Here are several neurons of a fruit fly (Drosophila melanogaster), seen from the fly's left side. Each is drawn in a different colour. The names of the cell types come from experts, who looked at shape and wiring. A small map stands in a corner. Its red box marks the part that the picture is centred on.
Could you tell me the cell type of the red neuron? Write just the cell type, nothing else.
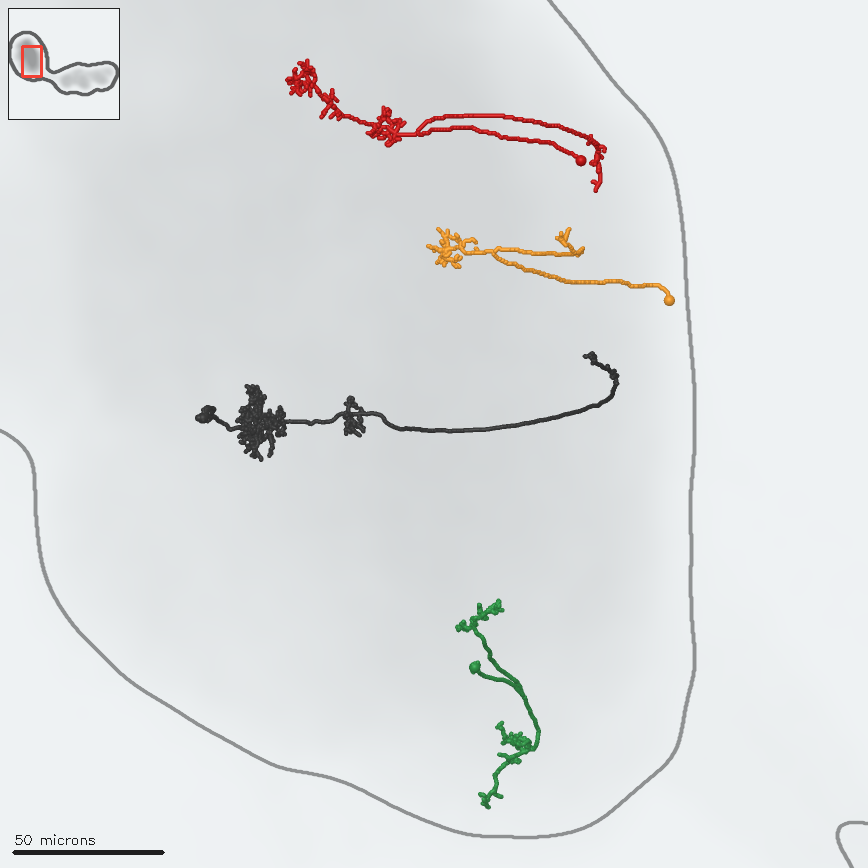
T2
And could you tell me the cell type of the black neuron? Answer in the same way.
Tm4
